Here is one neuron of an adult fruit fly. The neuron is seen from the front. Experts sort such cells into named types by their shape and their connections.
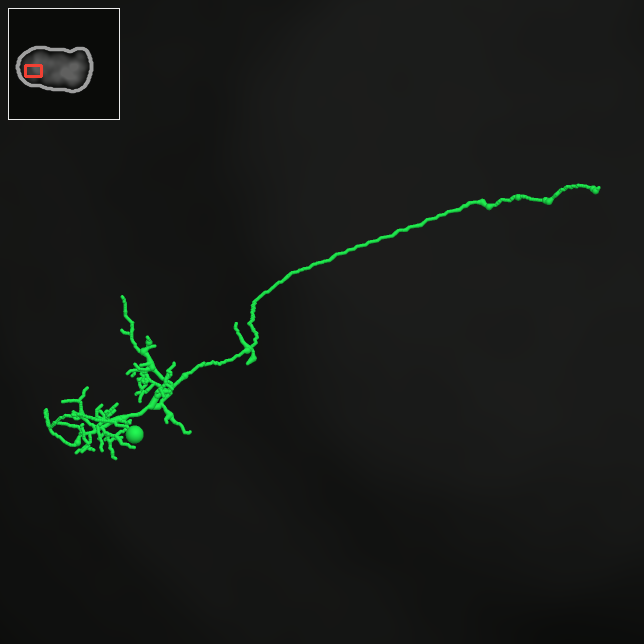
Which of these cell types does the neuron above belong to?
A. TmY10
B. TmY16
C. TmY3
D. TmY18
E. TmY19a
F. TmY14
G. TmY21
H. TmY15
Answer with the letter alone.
C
